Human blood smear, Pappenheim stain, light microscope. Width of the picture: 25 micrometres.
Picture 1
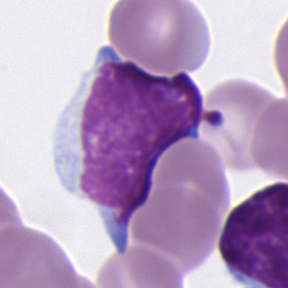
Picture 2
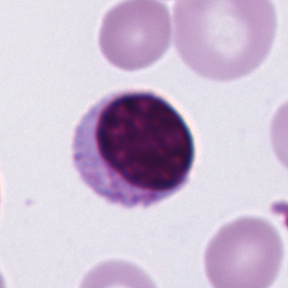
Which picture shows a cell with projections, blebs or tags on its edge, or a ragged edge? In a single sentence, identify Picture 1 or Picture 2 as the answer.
The cell of Picture 1 has a border that is ragged or frayed, or bears projections, blebs or tags.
